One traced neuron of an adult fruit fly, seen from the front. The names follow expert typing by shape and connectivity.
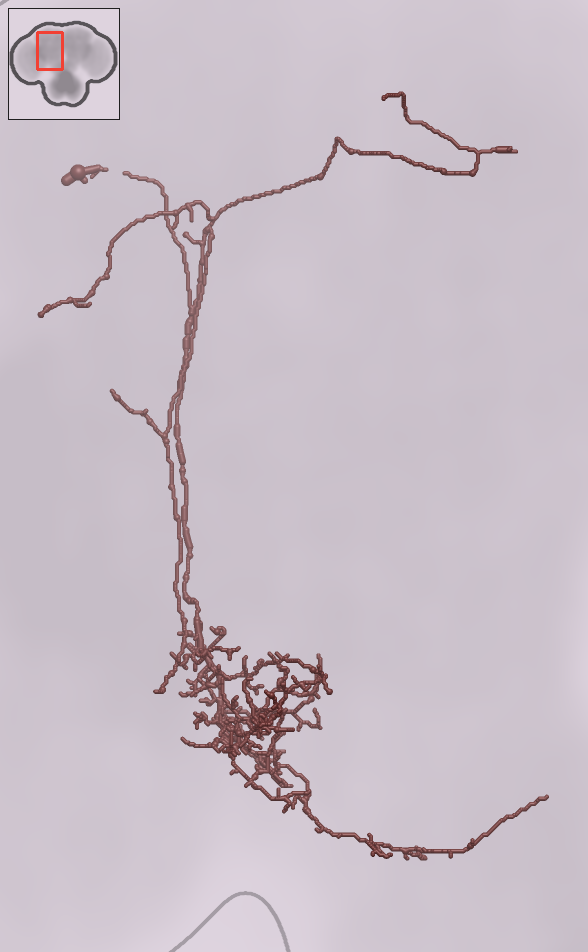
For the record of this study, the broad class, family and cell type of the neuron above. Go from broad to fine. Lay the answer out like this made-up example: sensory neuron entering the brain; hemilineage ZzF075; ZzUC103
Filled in: central-brain intrinsic neuron; hemilineage LHp2; WED091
